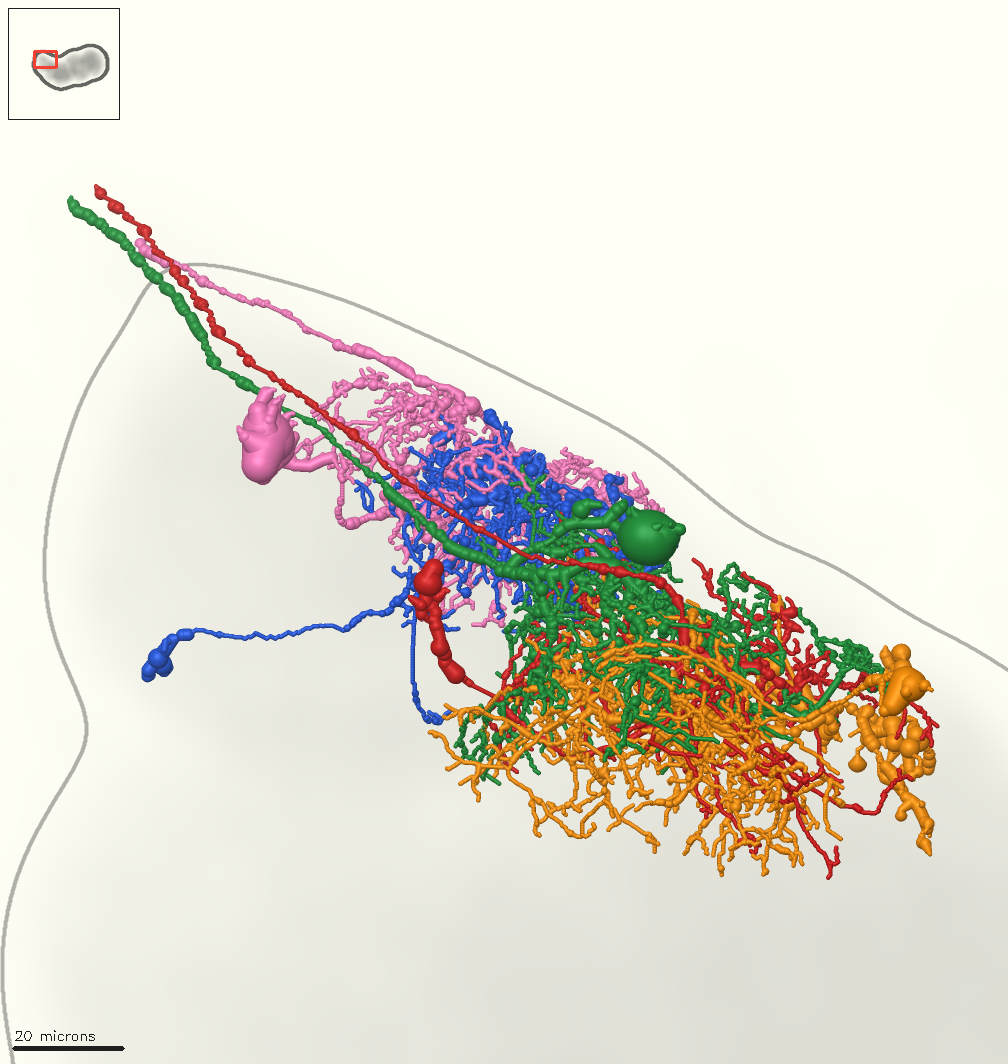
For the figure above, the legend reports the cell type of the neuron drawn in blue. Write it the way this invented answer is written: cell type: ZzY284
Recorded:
cell type: IN06A066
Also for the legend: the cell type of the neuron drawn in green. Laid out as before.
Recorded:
cell type: MNad11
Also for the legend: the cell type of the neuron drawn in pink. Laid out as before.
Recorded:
cell type: MNad06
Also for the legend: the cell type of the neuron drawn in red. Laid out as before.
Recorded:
cell type: MNad16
